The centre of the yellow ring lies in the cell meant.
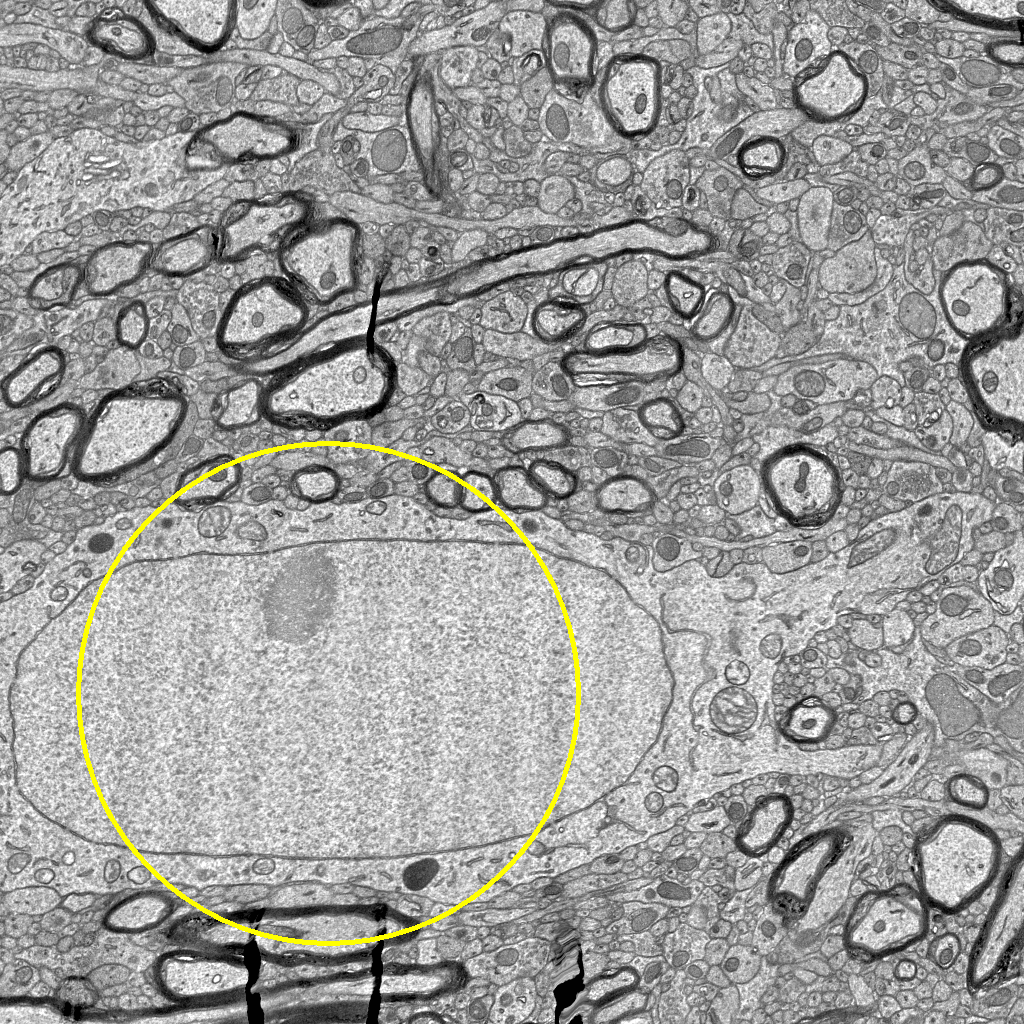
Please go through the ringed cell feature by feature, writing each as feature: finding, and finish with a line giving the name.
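Shape: nucleus an elongated oval, long axis horizontal
Envelope: runs smoothly, no deep folds
Chromatin: pale and finely dispersed, no thick dark band along the envelope
Granular patch: a single darker one, upper left of the nucleus
Name: excitatory neuron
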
